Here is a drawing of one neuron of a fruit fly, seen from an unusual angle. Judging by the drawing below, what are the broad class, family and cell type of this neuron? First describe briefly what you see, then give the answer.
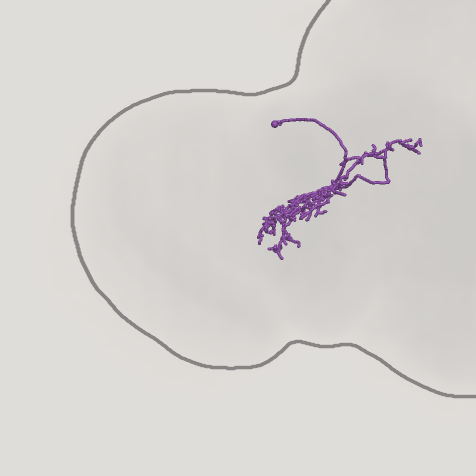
Its cell body lies at the top of the picture. As drawn here it is about as wide as it is tall. It is a central-brain intrinsic neuron. Its family is hemilineage VLPp&l1_anterior. The cell type is PVLP103.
